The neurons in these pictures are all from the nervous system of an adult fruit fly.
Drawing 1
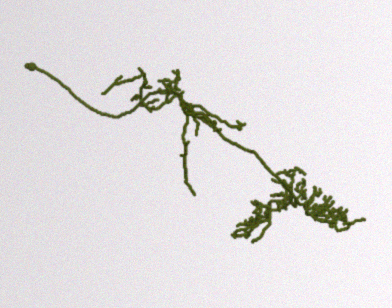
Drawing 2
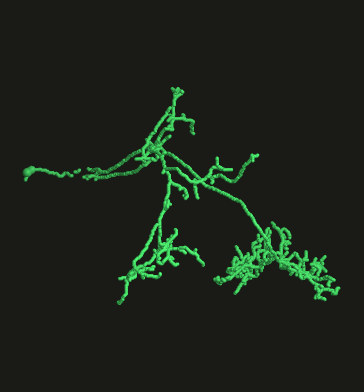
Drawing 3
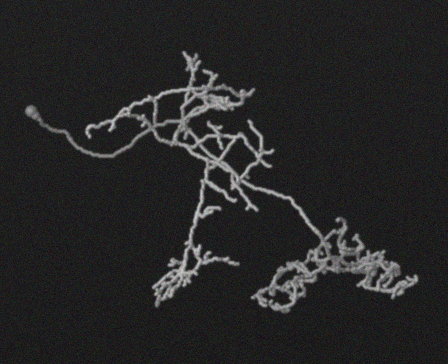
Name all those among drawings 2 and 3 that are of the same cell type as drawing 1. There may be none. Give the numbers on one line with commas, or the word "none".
none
